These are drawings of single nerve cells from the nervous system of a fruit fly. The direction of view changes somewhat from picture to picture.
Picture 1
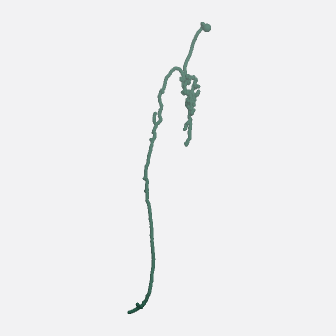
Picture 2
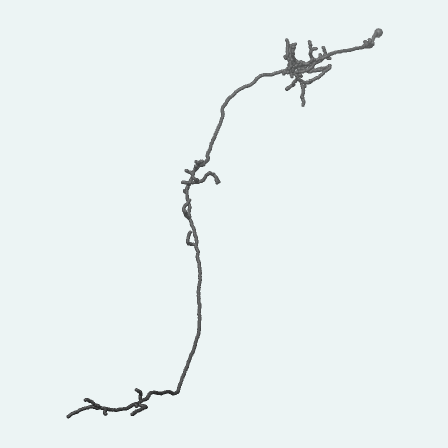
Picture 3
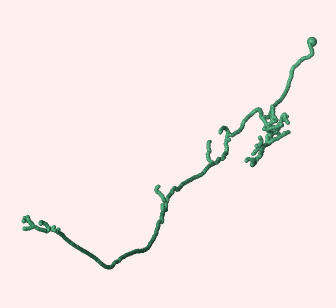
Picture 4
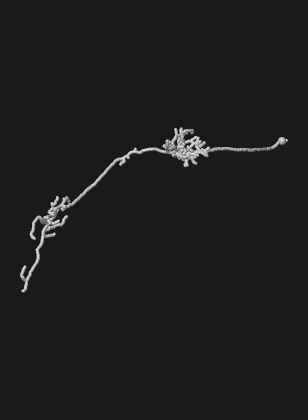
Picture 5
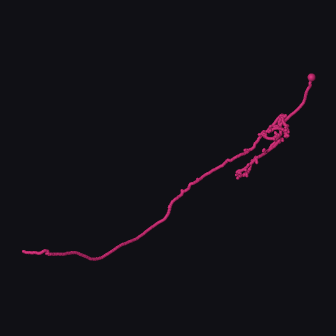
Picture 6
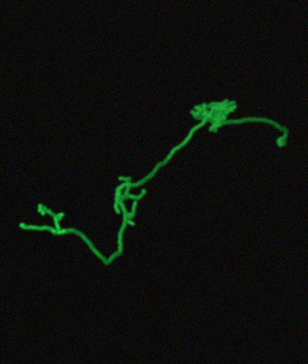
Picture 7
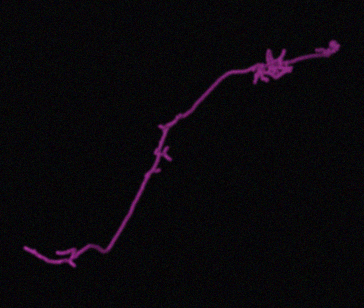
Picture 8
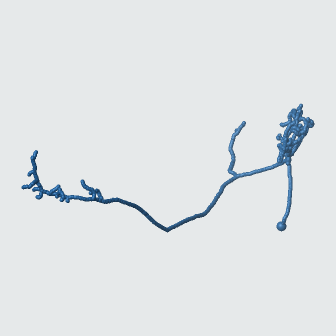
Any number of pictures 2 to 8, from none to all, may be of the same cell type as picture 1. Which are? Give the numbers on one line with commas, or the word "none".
3, 5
